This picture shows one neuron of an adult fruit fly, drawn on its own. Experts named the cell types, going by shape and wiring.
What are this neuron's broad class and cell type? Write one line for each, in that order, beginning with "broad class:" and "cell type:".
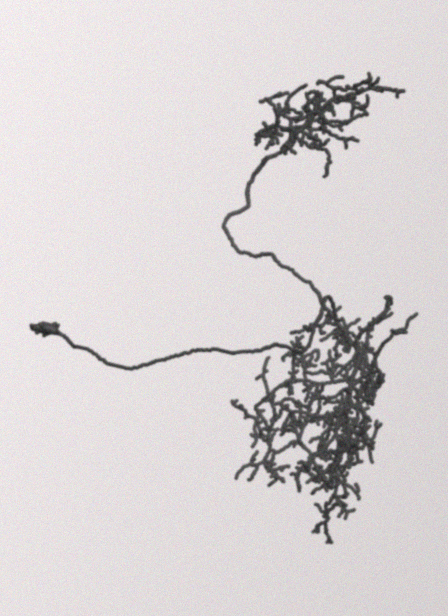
broad class: central-brain intrinsic neuron
cell type: SMP554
